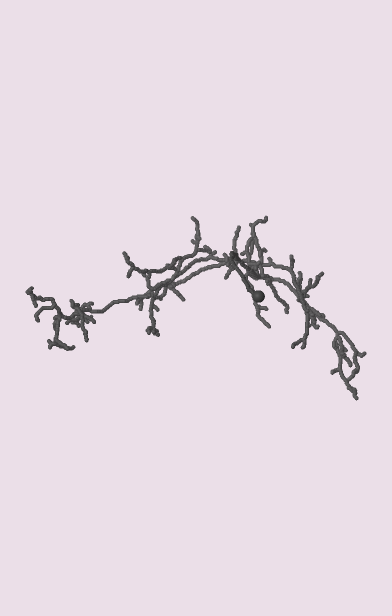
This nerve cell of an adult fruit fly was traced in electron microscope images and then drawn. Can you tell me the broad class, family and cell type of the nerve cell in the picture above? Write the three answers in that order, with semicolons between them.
nerve-cord intrinsic neuron; hemilineage 12B; IN12B072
